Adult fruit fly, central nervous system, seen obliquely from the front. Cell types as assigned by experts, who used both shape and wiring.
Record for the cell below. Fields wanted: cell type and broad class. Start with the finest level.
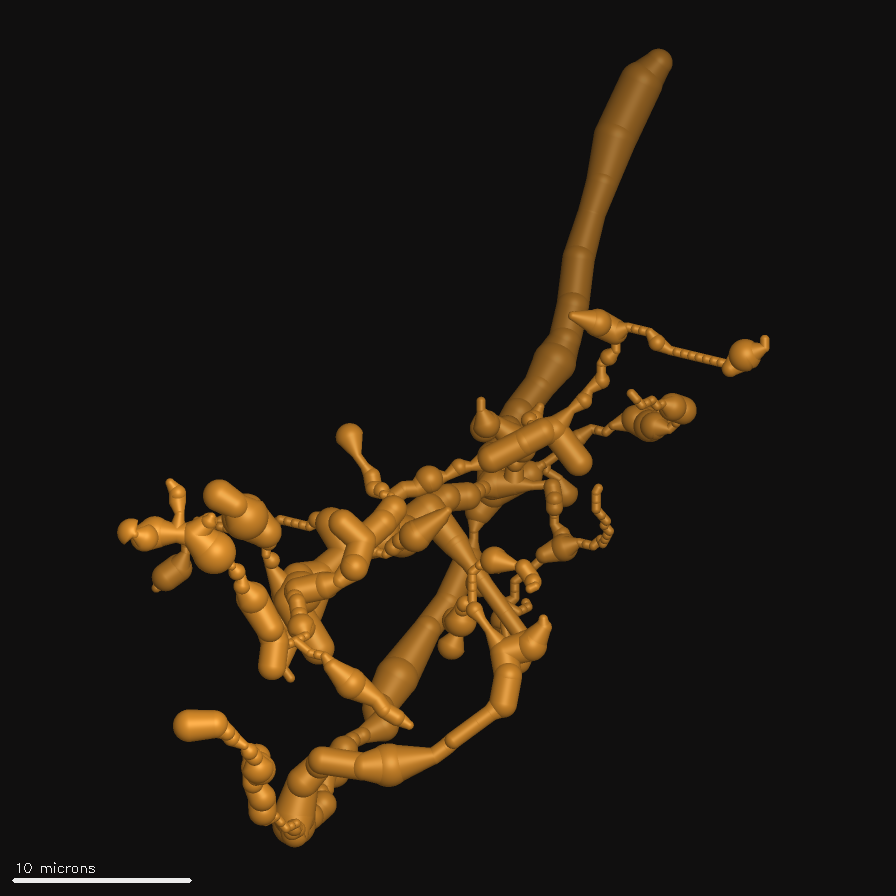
SNxx23; sensory neuron entering the nerve cord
